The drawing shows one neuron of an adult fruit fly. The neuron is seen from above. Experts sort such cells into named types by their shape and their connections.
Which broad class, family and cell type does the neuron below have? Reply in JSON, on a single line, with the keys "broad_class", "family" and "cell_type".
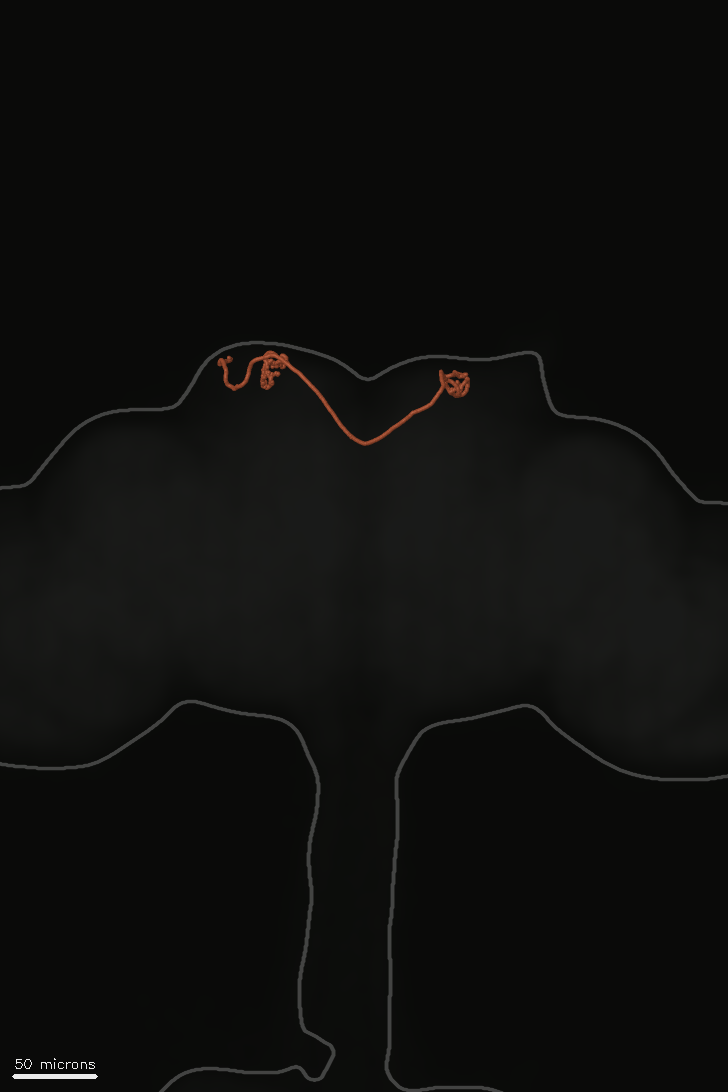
{"broad_class": "sensory neuron entering the brain", "family": "class olfactory", "cell_type": "ORN_VA6"}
